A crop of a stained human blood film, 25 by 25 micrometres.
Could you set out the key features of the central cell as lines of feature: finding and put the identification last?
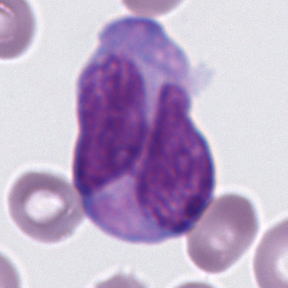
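Edge: there's a small, faint, ragged tag poking out at the upper right
Dimensions: roughly about 20 by 13 micrometres
Nucleus: two long lobes side by side, split by a pale vertical cleft, taking up about 60% of the cell's area
Chromatin: fine and streaky, no coarse dark clumps
Cytoplasm: pale greyish blue
Verdict: atypical promyelocyte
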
